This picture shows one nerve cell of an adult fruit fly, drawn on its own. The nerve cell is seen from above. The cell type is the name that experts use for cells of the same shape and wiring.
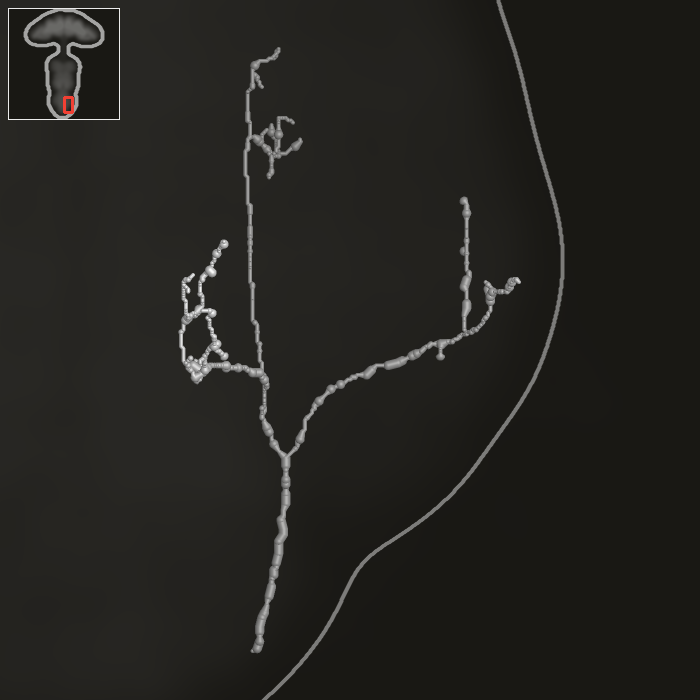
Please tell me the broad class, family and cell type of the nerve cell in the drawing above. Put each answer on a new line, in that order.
sensory neuron entering the nerve cord
class mechanosensory proprioceptive
SNpp51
